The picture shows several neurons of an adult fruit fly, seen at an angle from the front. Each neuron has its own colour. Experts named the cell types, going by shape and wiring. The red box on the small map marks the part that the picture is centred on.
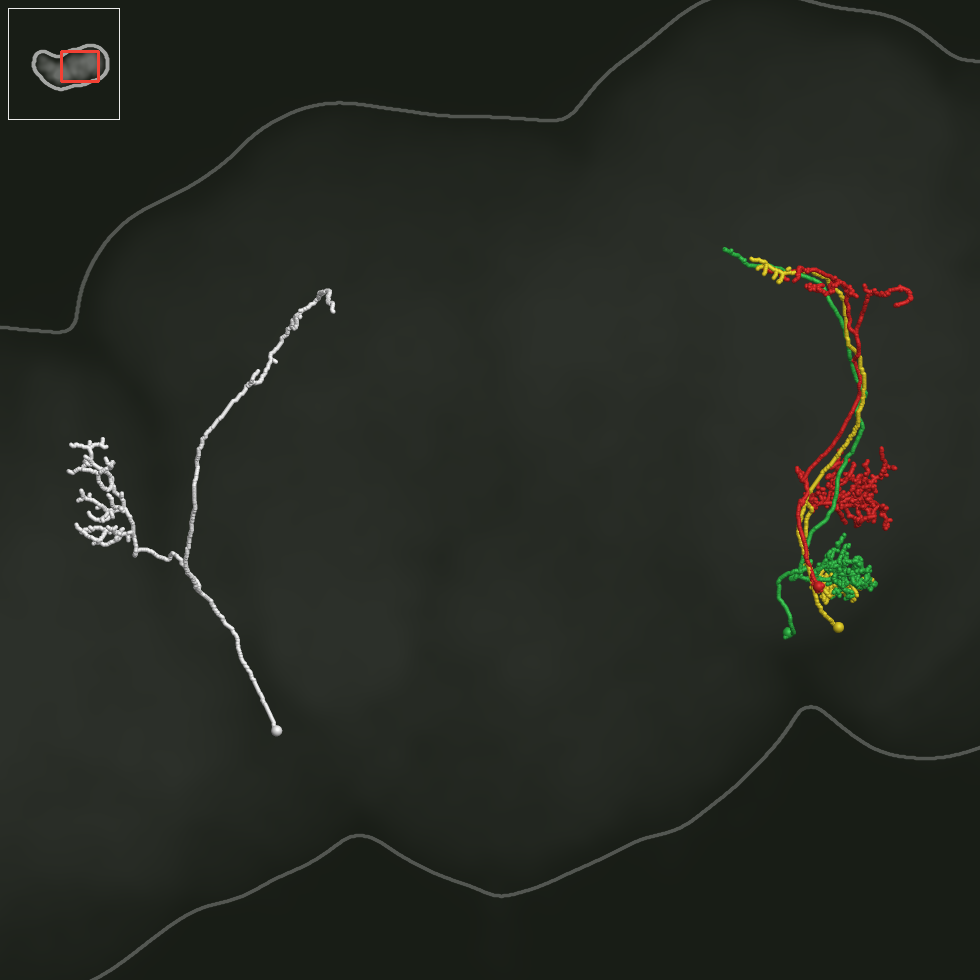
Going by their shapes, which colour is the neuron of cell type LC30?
yellow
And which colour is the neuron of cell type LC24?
white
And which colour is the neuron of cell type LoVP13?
green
